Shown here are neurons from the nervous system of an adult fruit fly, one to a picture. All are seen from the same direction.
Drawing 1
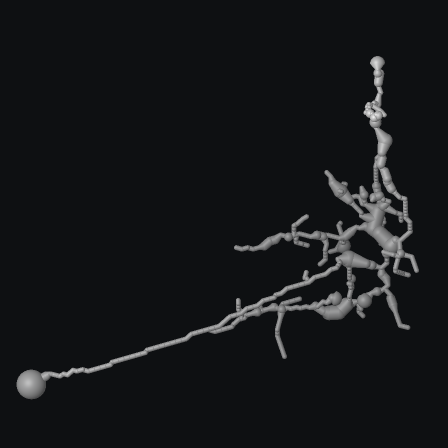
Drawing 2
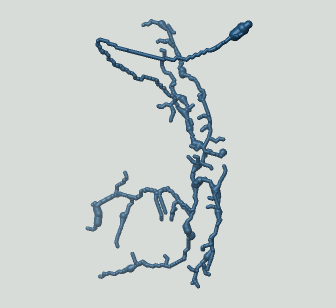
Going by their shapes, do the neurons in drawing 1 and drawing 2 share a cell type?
no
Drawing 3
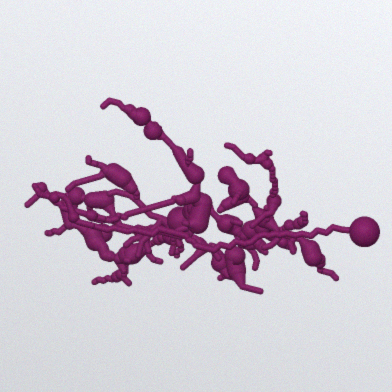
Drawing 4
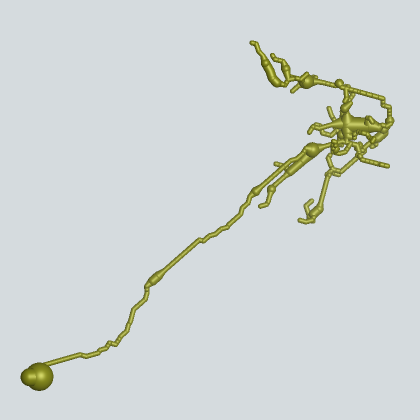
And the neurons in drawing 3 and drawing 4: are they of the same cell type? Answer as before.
no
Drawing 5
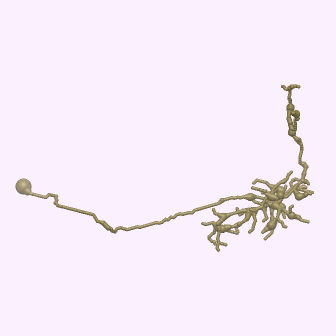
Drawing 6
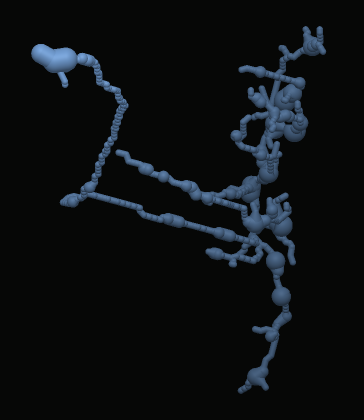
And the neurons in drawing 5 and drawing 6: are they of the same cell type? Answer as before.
no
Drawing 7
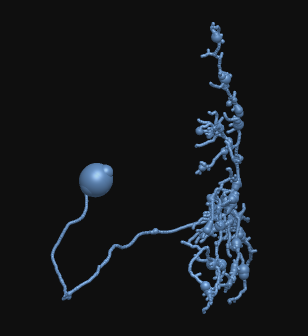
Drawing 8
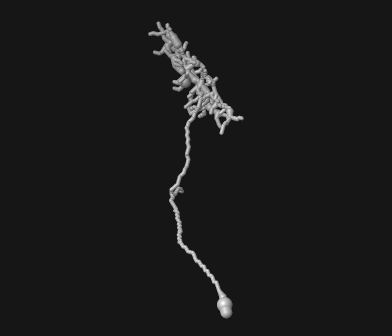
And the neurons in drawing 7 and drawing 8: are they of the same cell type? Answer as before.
yes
